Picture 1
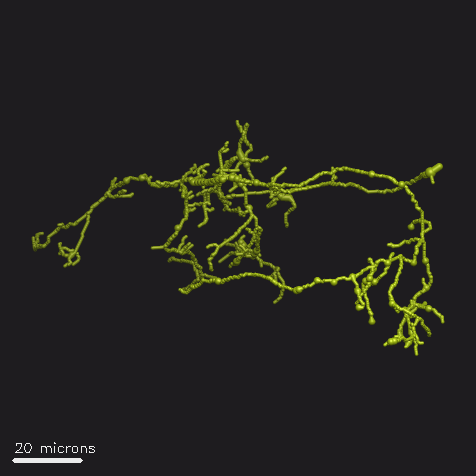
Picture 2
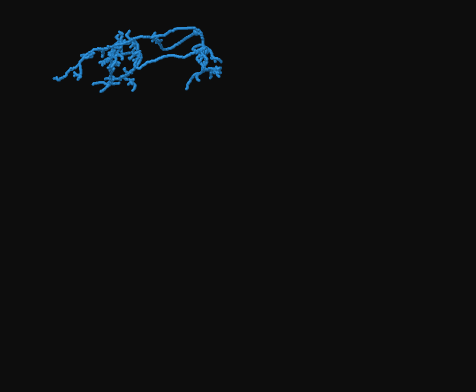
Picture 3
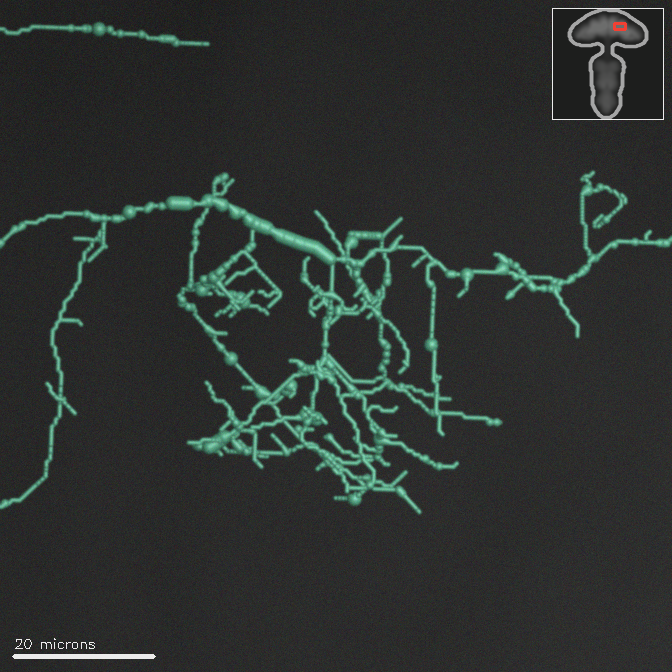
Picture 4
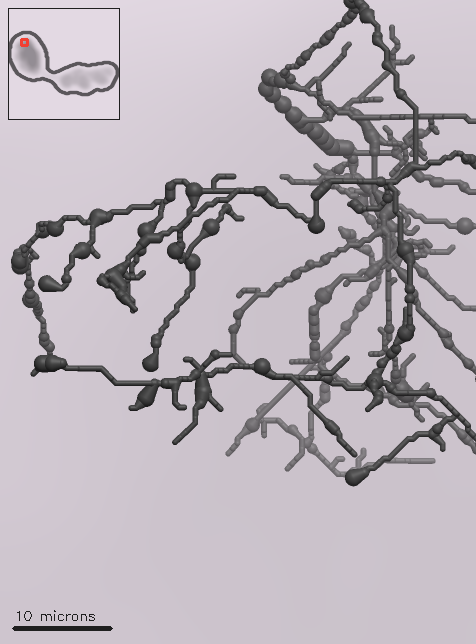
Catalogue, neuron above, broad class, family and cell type: central-brain intrinsic neuron; hemilineage SLPpm3; CB1050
